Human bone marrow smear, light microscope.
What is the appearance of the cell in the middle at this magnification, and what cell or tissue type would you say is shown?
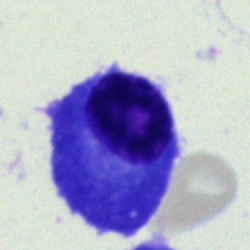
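First, the cytoplasm: a deep, intense blue. Second, the nucleus, set off-centre toward the top of the cell. Third, chromatin that is dense and stains dark purple. Fourth, an irregular outline with small ragged projections along its edge. Conclusion: plasma cell.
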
